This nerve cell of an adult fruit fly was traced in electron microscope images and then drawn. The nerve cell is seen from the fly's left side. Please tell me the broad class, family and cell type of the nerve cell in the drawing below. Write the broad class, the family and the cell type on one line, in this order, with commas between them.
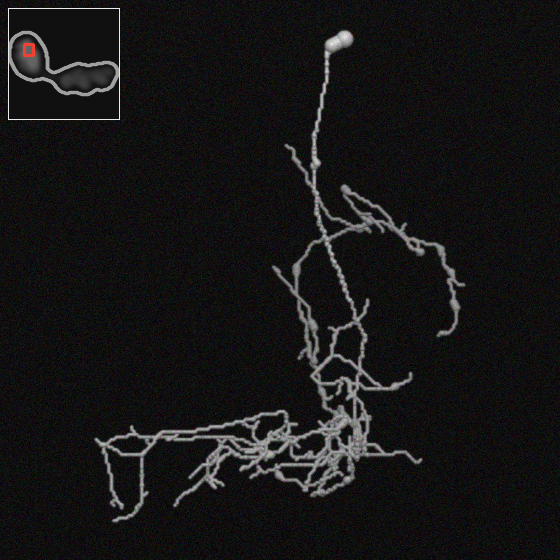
central-brain intrinsic neuron, hemilineage VPNp1_medial, PLP192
